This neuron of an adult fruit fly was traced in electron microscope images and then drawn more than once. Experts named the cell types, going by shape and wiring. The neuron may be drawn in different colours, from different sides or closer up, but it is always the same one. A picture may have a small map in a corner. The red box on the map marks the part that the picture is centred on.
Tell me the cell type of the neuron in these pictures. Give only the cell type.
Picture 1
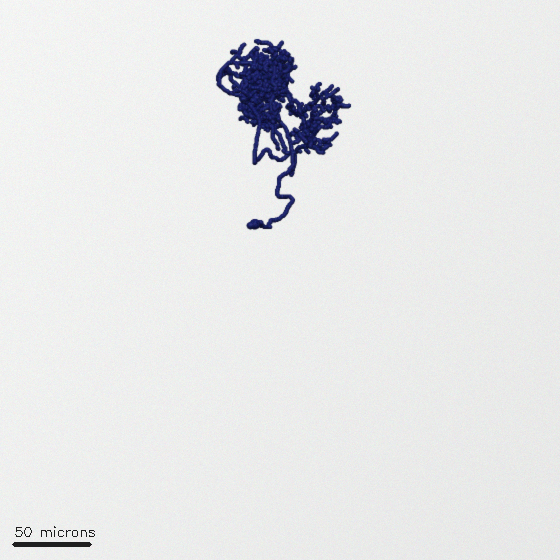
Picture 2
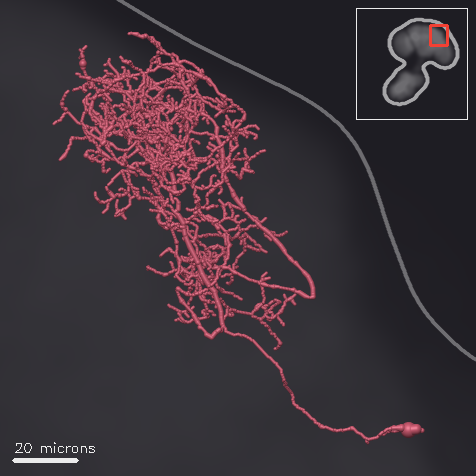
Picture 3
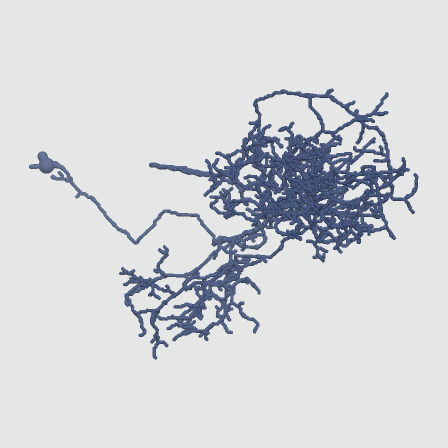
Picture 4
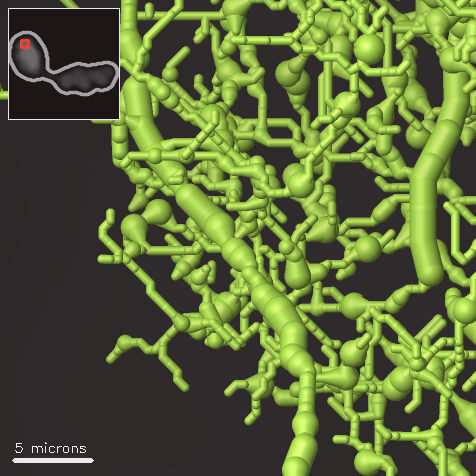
LHAV1e1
